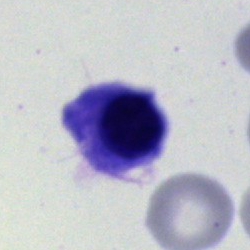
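Erythroblast in a stained bone marrow smear, the cell in the middle. Its nucleus stains a dense, almost uniform, very dark purple, and its cytoplasm is a deep blue. The cytoplasmic rim is widest on the left side of the cell. Faint, pale pinkish wisps trail from the cell's lower edge.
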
